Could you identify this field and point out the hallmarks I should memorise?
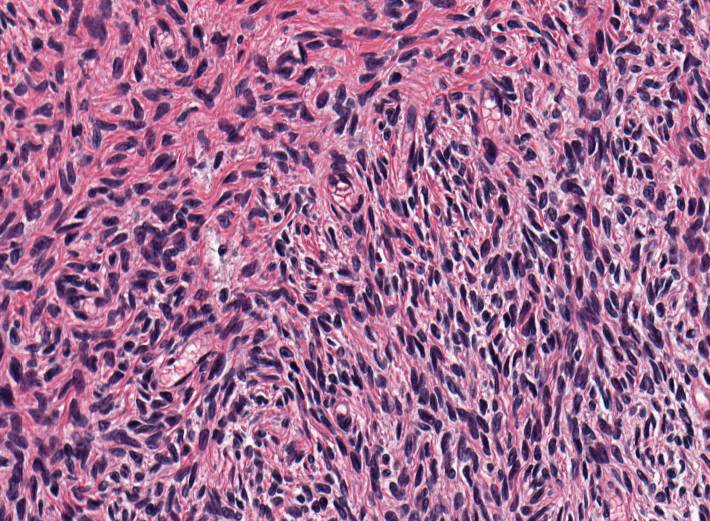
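What I'm looking at is ovarian cortex. Densely packed spindle cells in short interlacing fascicles fill the whole field, and that tight packing fits the cortex, not the ovarian medulla, which is usually looser and dominated by large thick-walled vessels.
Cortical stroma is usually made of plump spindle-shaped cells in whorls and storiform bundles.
The nuclei are elongated, oval to spindle-shaped and dark, in scant pale pink cytoplasm with indistinct borders. I find no epithelium or glands anywhere.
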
